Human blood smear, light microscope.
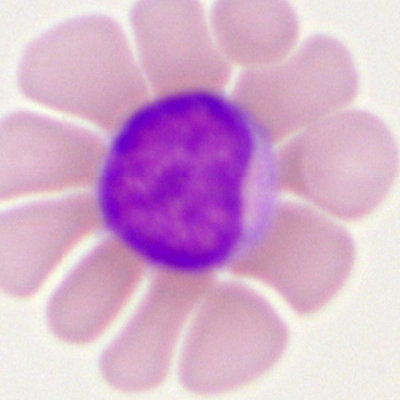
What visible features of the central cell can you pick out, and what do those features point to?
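Outline roughly round, smooth. Nucleus fills most of cell. Cytoplasm pale bluish-lilac, no granules visible. Myeloblast.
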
